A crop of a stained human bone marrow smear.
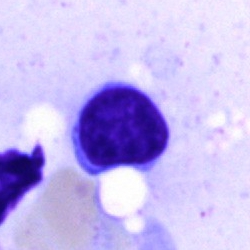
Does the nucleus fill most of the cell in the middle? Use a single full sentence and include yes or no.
Yes, what cytoplasm the cell has forms just a thin rim.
